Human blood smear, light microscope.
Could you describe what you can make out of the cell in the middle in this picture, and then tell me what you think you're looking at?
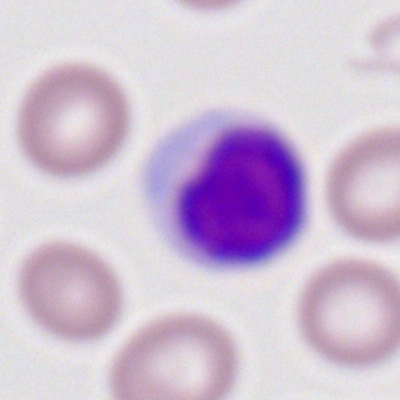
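Nuclear chromatin dense, dark purple. Nucleus occupies most of the cell; little cytoplasm left over. No granules visible in that cytoplasm. Round, smooth outline. Lymphocyte.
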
